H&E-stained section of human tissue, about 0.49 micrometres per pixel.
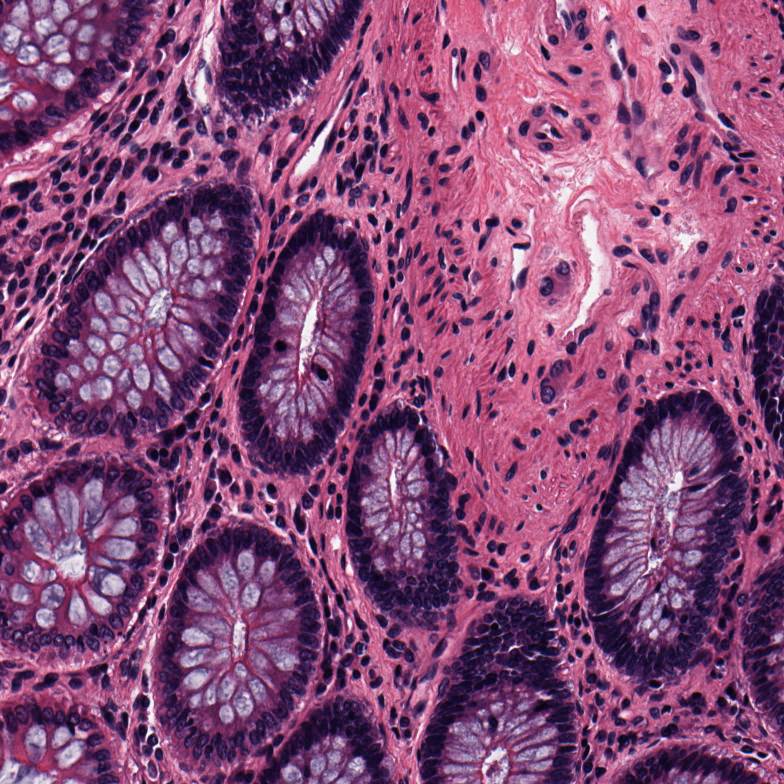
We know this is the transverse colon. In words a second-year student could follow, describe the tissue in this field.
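Round to oval profiles of glands, cut across, fill the left and lower parts of the field. Each one is lined, I notice, by a single layer of columnar epithelium. Between them the stroma holds many small dark nuclei of scattered cells. Toward the upper right, small thin-walled vessels with slit-like empty lumens sit in fibrous stroma.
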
